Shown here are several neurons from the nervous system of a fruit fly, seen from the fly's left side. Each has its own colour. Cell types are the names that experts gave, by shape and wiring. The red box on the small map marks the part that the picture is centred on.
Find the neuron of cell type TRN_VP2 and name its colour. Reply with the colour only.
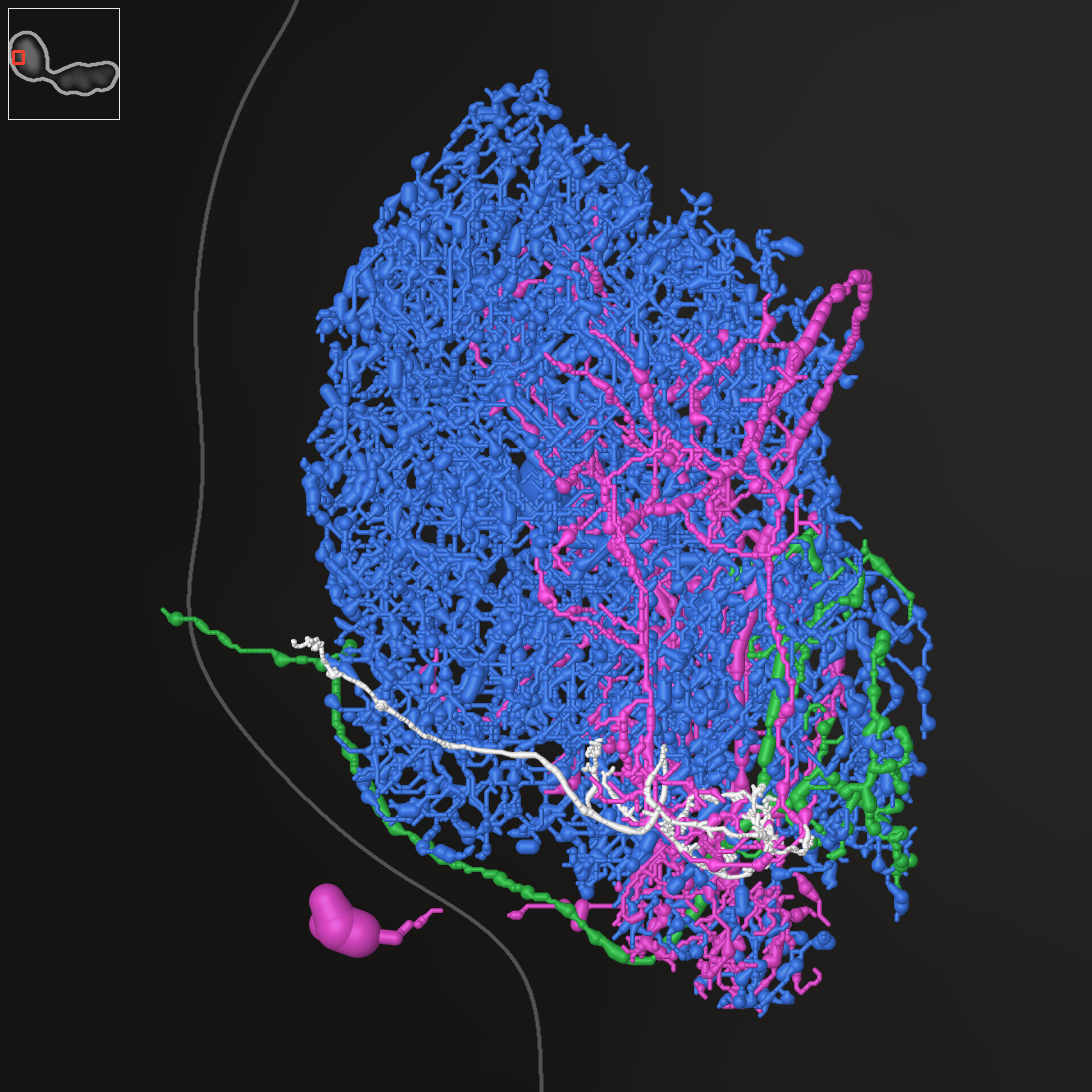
green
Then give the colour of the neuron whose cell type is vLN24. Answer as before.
magenta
